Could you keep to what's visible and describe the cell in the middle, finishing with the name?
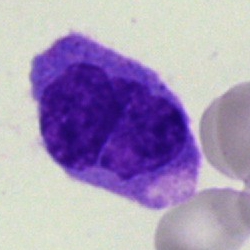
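I see a curved fold line running through the nucleus, so it looks like two overlapping parts. The nucleus fills most of the cell, leaving a moderate rim of cytoplasm. Chromatin: dark purple, mottled and clumpy; cytoplasm: blue-violet. That makes it a monocyte.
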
